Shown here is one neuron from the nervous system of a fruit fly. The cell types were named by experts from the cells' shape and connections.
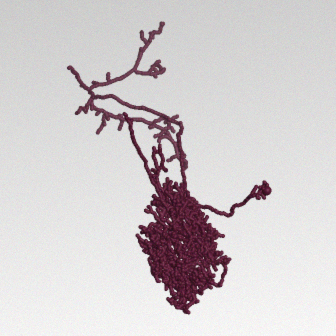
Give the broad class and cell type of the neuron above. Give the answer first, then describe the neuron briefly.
This is a central-brain intrinsic neuron. The cell type is AOTU023. The cell body can be seen on the right of the picture. Dozens of branch ends can be seen.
